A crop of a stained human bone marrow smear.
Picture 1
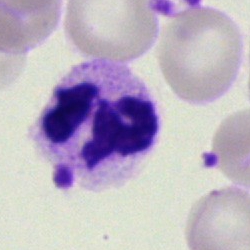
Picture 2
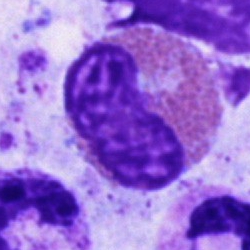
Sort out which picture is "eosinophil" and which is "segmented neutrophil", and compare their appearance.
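Segmented neutrophil in picture 1, eosinophil in picture 2. Segmented neutrophil: outline roughly round; chromatin dark purple, densely clumped; no nucleoli; cytoplasm abundant, pale lilac. Eosinophil: outline round to oval, smooth; nucleus off-centre toward lower left, most cytoplasm on its upper right side. Eosinophil chromatin coarse and clumped, dark purple strands with paler gaps between them.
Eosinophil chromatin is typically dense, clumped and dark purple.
Eosinophil granules densely fill the visible cytoplasm.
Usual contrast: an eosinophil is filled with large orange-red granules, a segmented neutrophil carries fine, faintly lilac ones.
Extraneous: small dark purple fragment against the neutrophil's lower-left edge; dark purple nuclei of other cells at the bottom left and bottom right corners of picture 2.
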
